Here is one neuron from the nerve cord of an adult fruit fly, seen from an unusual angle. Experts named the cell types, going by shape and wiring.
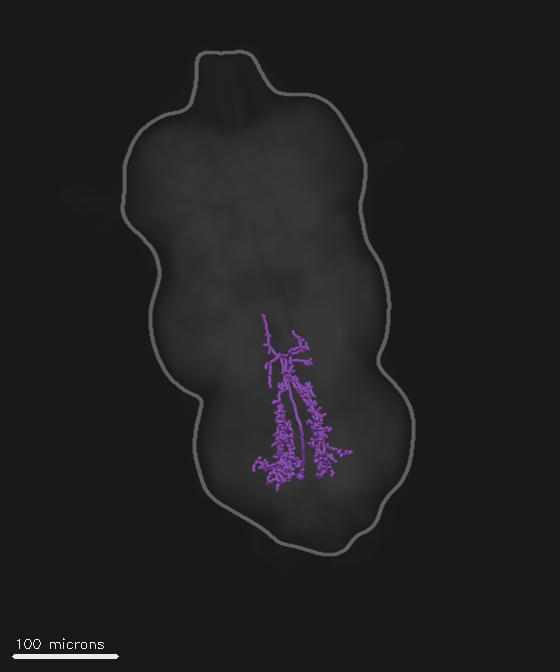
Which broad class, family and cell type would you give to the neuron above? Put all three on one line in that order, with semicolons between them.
nerve-cord intrinsic neuron; hemilineage 00A; IN00A031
